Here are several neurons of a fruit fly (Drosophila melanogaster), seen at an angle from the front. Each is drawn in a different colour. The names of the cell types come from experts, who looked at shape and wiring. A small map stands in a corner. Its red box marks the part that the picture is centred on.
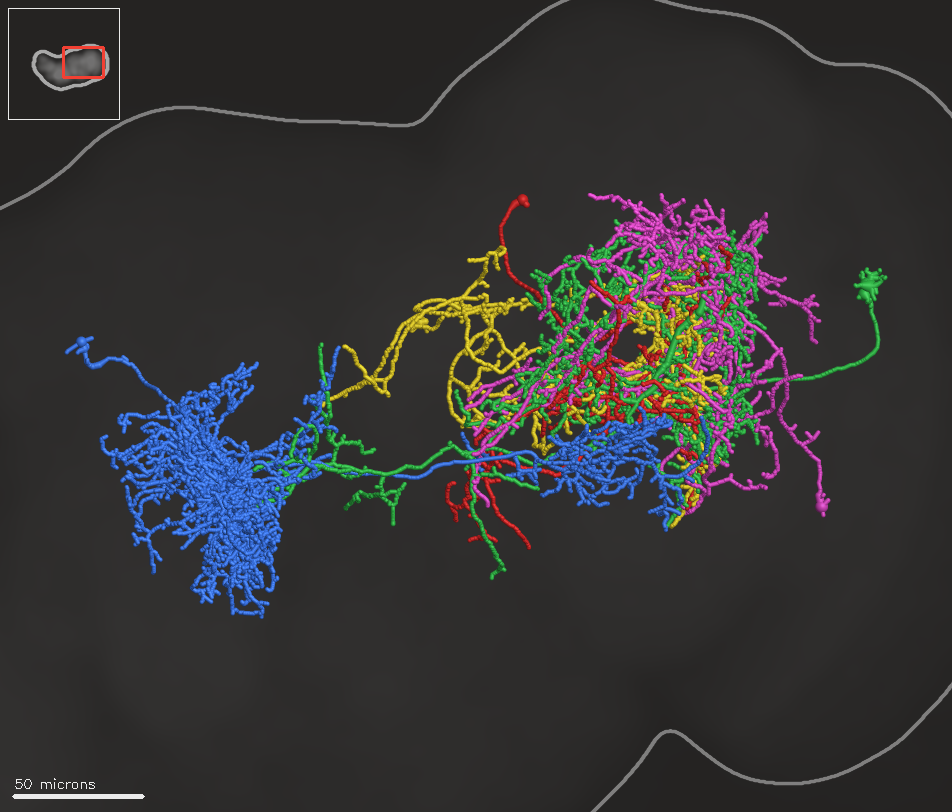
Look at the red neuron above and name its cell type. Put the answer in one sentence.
The cell type is PVLP202m.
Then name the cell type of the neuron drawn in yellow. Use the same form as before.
The cell type is PVLP149.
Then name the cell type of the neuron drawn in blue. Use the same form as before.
The cell type is PVLP138.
